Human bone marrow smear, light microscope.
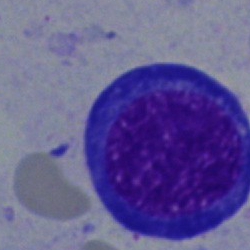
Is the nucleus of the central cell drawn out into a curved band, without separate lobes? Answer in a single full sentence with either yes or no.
No, instead of a band, the nucleus forms a compact round or oval shape.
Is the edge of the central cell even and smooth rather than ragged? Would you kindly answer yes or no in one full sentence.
Yes, the cell has an outline that is smooth instead of rough.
